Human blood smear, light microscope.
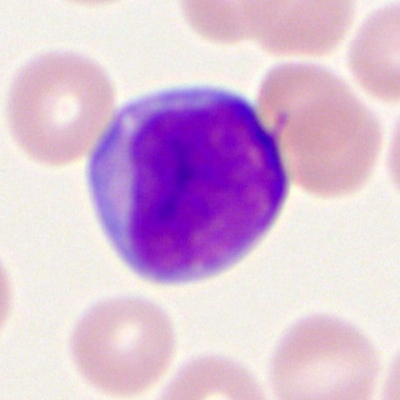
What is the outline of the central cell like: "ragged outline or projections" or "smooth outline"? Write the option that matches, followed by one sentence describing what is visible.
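Ragged outline or projections. A tiny pointed tag projects from the upper right edge of the cell.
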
